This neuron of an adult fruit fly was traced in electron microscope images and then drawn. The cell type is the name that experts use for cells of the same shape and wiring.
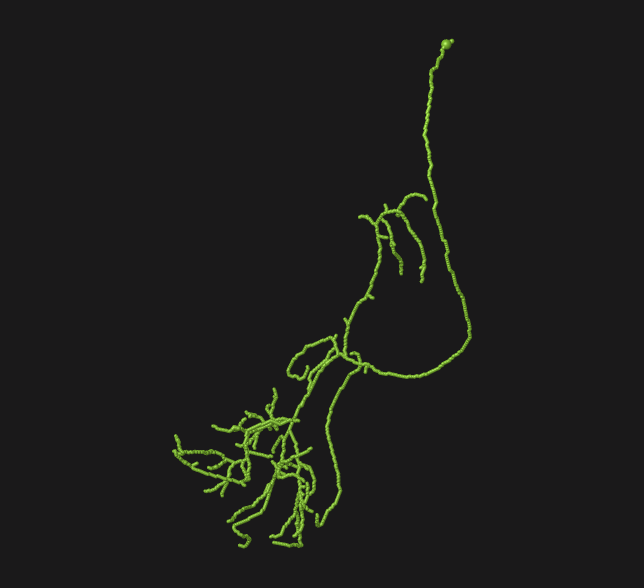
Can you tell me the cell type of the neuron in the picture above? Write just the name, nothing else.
WED002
